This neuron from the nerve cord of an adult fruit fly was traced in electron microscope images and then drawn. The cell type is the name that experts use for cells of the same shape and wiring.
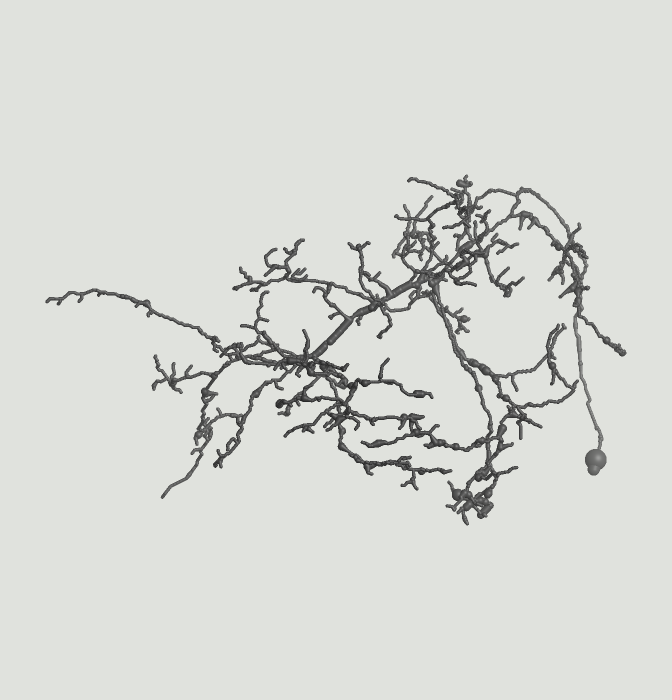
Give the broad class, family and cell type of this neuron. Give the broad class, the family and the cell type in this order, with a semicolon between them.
nerve-cord intrinsic neuron; hemilineage 04B; IN04B081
